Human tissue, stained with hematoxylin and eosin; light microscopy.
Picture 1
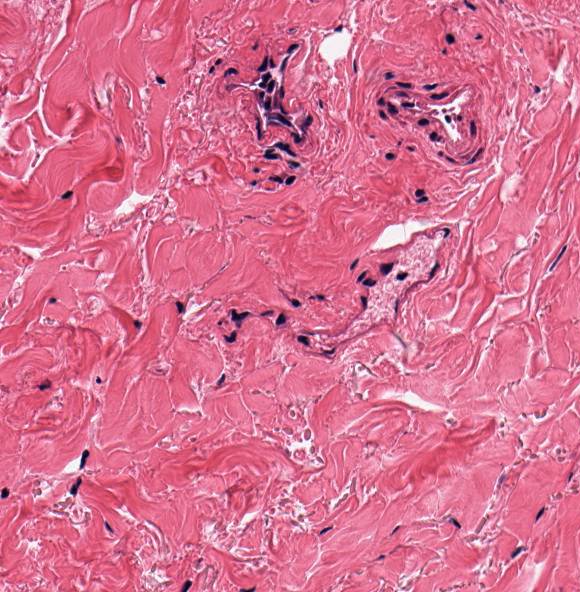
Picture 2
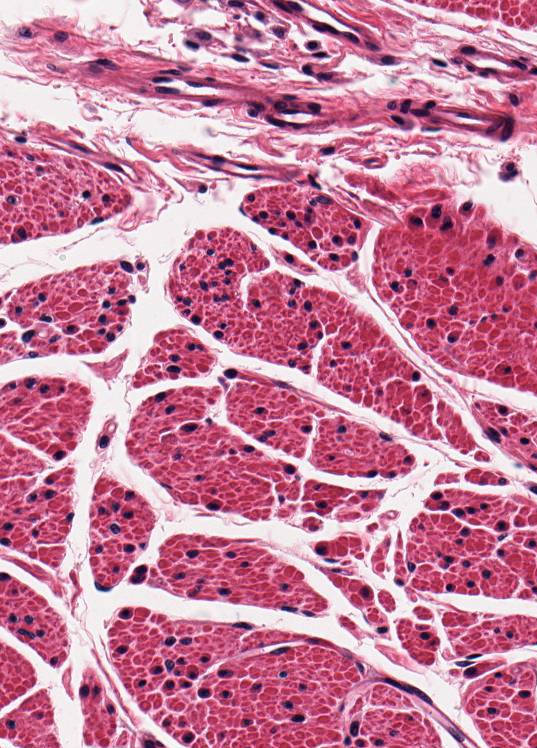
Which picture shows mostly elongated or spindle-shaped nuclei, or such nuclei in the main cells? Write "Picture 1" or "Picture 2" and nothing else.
Picture 1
